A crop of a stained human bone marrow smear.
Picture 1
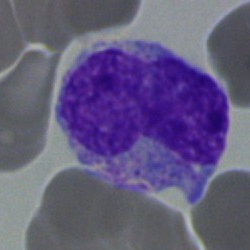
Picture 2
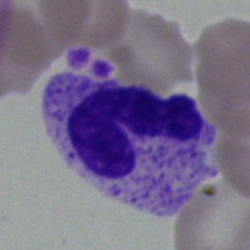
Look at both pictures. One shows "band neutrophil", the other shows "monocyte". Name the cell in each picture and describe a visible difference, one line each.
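Picture 1 shows a monocyte: The nucleus fills most of the cell.
Picture 2 shows a band neutrophil: The cytoplasm is plentiful and pale lilac, widest toward the lower right.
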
